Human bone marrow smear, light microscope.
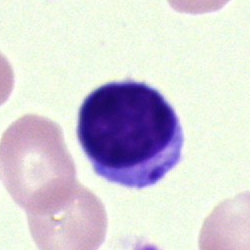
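Lymphocyte, the central cell. Notice how its nucleus fills most of the cell, with dense, dark purple chromatin. The cytoplasm is only a thin rim, widest at the lower right, where you can also find a small dark spot.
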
